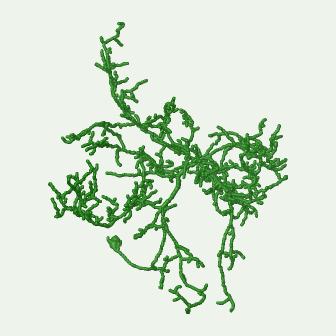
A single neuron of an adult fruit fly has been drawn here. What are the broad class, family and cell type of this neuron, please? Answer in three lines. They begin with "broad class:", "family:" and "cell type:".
broad class: central-brain intrinsic neuron
family: hemilineage DM4_dorsal
cell type: SMP388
